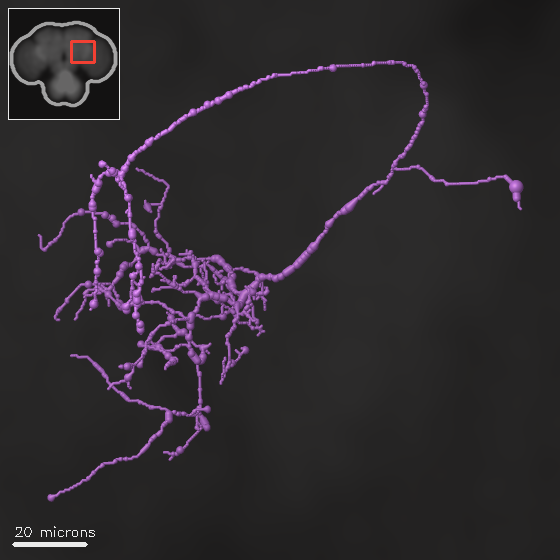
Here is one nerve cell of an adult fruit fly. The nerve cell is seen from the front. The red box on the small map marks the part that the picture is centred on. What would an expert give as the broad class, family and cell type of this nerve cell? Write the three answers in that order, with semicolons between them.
central-brain intrinsic neuron; hemilineage SLPa&l1_lateral; PLP038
